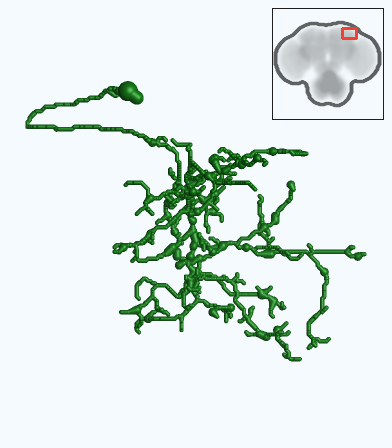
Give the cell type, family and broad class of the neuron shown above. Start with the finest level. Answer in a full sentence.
Type CB1160 of hemilineage LHd2, a central-brain intrinsic neuron.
